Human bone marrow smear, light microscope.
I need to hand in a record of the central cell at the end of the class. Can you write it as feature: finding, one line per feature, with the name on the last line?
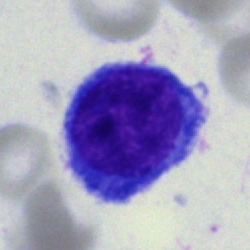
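Outline: roughly round, edge slightly bumpy
Chromatin: finely textured, not coarsely clumped
Cytoplasm: scant deep blue rim, widest at lower right
Bleb: small, blue, protruding from upper right edge
Name: proerythroblast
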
